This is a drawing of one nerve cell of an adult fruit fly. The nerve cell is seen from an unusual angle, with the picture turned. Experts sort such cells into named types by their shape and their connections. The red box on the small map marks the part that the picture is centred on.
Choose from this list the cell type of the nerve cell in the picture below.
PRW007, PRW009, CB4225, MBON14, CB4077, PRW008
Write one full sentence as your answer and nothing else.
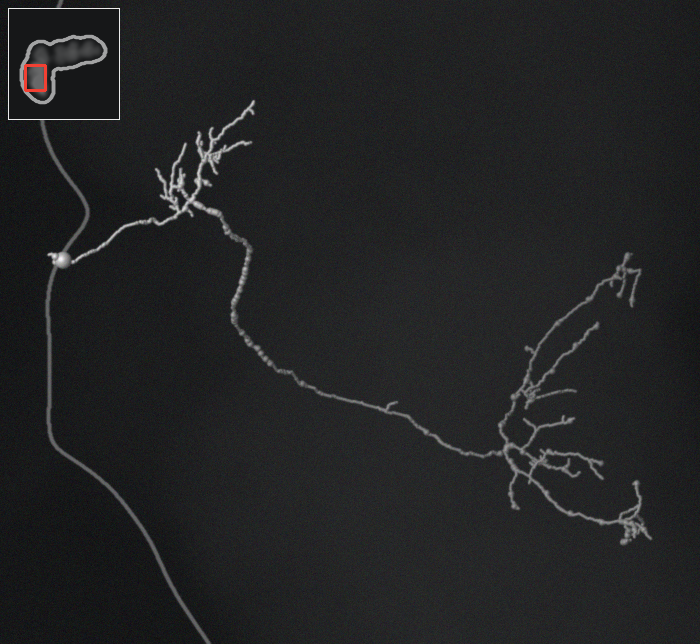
This nerve cell counts as a member of the cell type CB4077.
